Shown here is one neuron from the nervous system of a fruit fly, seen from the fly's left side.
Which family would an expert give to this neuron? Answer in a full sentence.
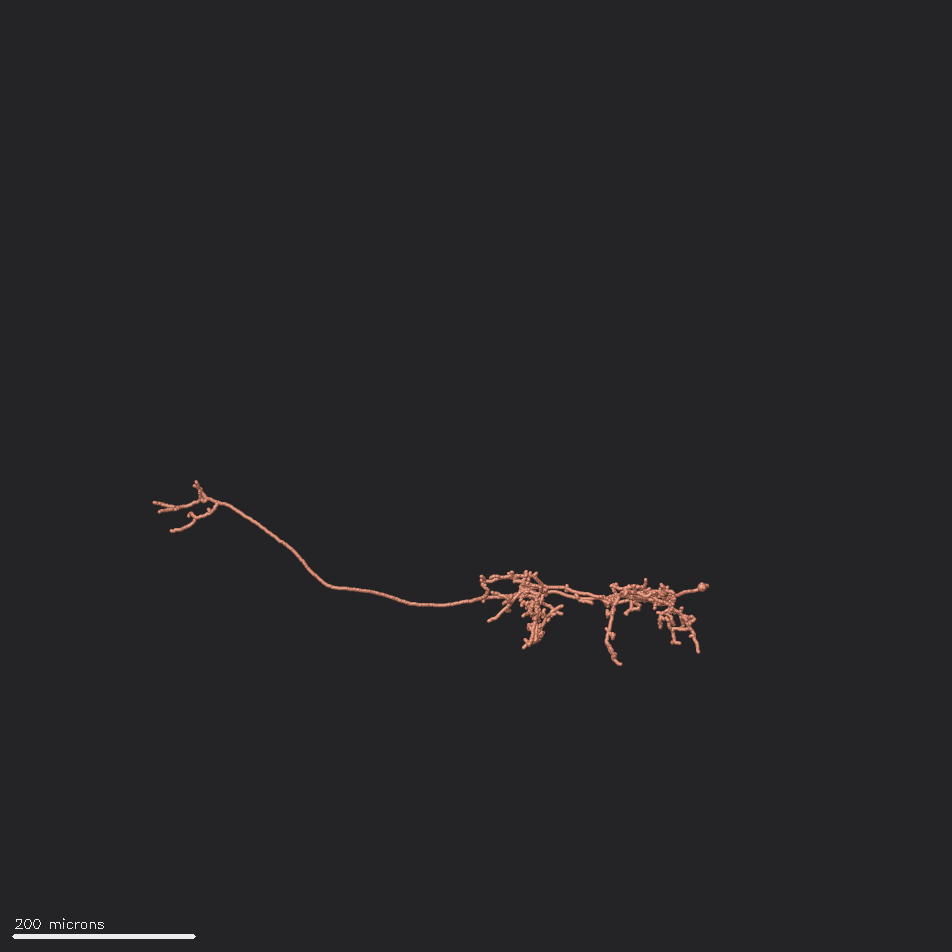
The family is hemilineage 23B.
